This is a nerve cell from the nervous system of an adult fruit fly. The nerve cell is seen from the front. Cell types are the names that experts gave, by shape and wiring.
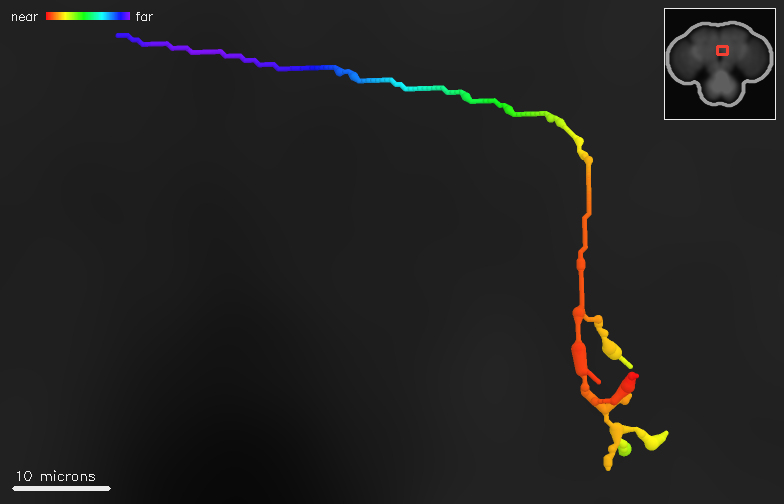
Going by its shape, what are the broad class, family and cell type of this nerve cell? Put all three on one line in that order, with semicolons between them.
sensory neuron entering the brain; class olfactory; ORN_DC2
